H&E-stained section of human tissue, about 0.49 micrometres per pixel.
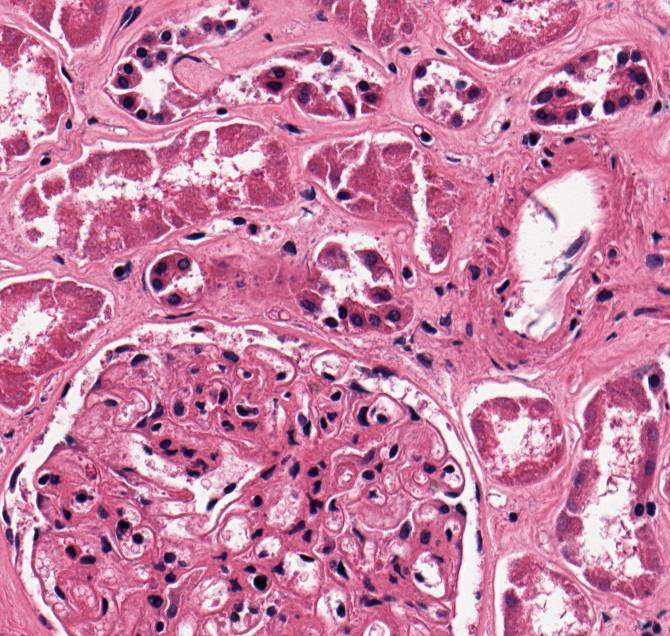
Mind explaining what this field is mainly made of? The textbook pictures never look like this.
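This is cortical labyrinth of the kidney. See the large round glomerulus at lower left, its tuft leaving only a narrow clear rim inside the capsule. Cross-cut tubules fill the upper half and right edge, their cells rich in granular, deeply eosinophilic cytoplasm.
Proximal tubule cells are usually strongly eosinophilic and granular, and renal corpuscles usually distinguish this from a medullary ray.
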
